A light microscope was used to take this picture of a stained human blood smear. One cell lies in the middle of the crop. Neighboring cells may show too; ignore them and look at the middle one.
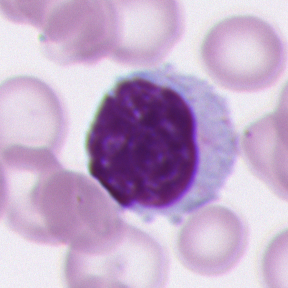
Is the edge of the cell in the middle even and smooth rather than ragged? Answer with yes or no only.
No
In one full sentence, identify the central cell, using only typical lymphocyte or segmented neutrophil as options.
For this crop, the central cell is a typical lymphocyte.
